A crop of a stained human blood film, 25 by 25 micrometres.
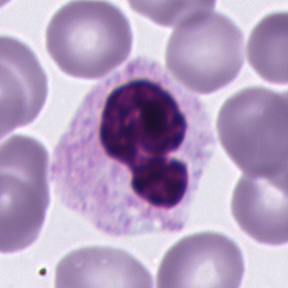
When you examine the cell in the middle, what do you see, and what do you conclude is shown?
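The cell has an irregular rather than round outline. Its nucleus has a smaller lobe lying below a larger one, and no nucleoli can be seen. Fine pinkish-purple granules are scattered throughout the cytoplasm. This cell is a segmented neutrophil.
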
